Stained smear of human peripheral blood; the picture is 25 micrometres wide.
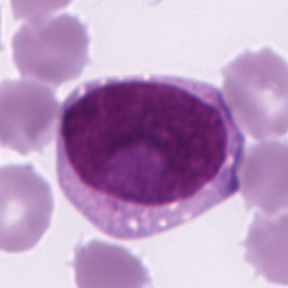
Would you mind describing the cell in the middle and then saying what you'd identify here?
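Start with the size: the cell is about 16 micrometres across, and its nucleus, about 15 by 11 micrometres, fills about 70% of the cell's area. Now look closely at the chromatin: it is dark purple and finely stippled, with no coarse clumps. In the lower middle of the nucleus there is a paler, rounded area. The cytoplasm is a pale greyish lilac-blue, with a few small clear dots below the nucleus. This cell is a myeloblast.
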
